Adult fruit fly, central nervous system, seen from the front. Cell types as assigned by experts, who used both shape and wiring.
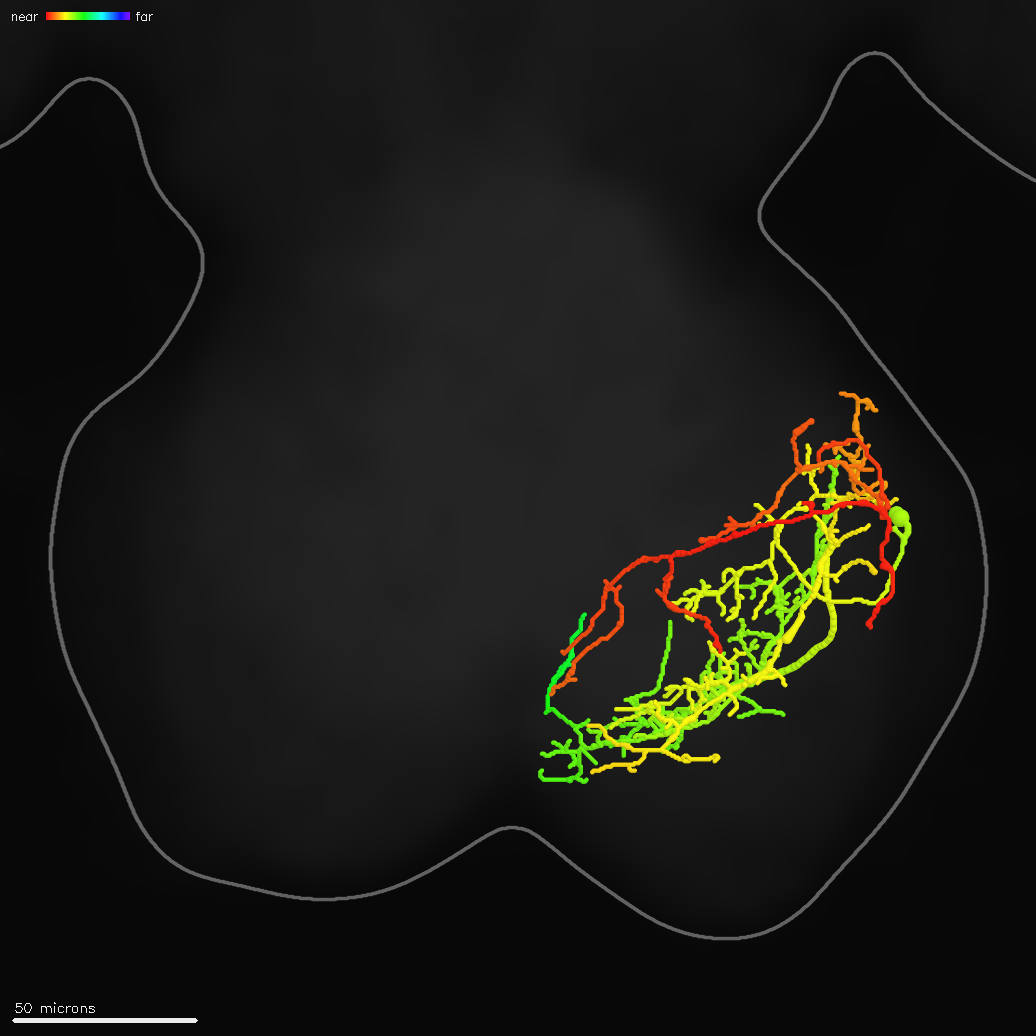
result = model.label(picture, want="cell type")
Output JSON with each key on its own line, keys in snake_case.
{
 "cell_type": "IN03A029"
}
